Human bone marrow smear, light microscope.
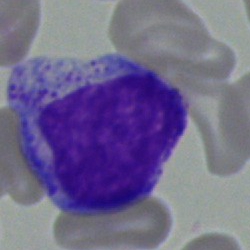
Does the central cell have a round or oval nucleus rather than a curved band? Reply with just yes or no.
Yes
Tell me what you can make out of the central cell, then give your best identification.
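Nucleus first: it fills most of the cell and sits off-centre, toward the lower right. Chromatin: deep purple throughout. Cytoplasm next: scattered dark purple granules, no vacuoles. Last, the name: myelocyte.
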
